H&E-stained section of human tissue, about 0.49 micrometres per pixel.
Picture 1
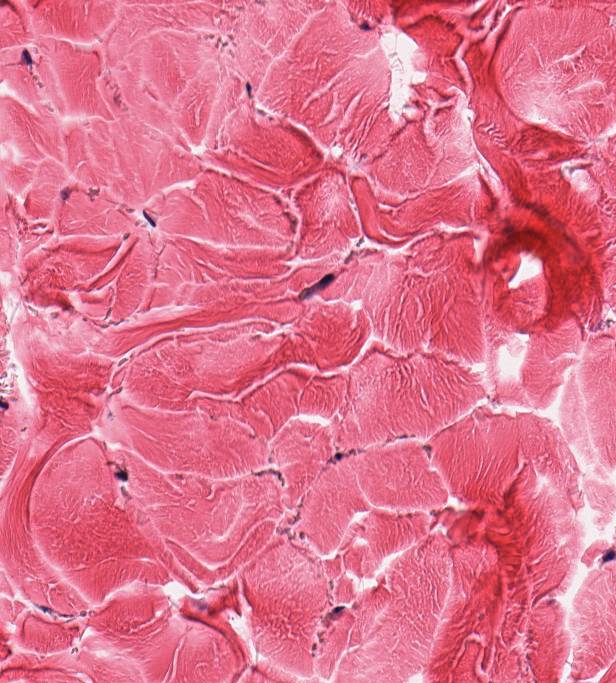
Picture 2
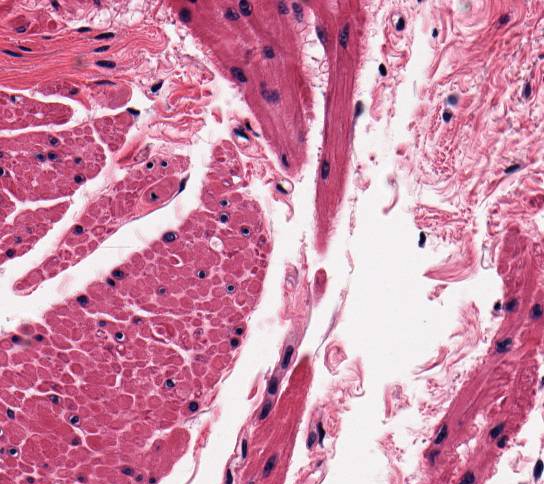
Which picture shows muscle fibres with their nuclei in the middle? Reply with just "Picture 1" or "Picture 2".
Picture 2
